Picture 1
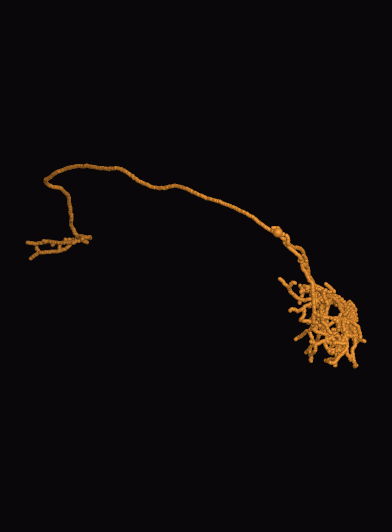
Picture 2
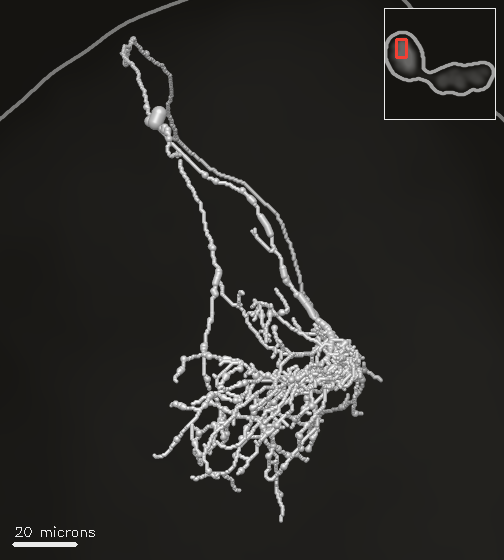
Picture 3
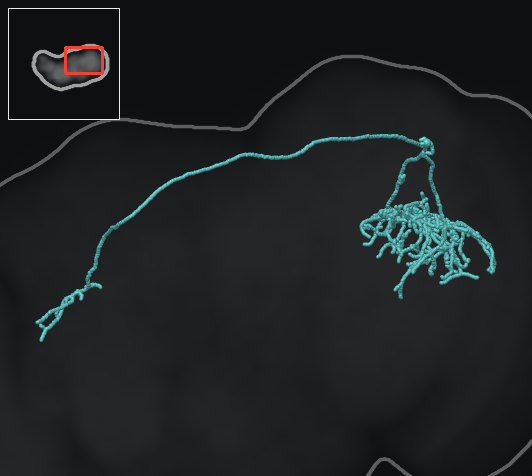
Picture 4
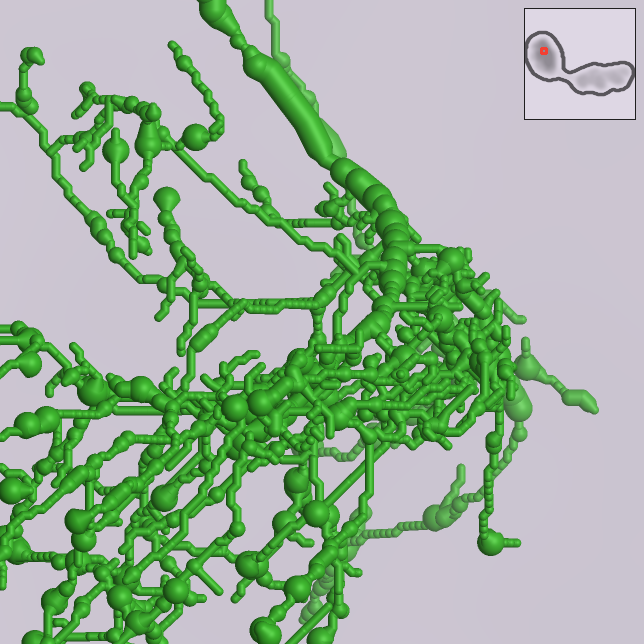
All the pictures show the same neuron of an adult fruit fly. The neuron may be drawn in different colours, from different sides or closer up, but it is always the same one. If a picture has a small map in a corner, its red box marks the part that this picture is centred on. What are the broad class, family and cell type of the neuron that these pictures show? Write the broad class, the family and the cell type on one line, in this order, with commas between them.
central-brain intrinsic neuron, hemilineage VLPd&p1_dorsal, CB0829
